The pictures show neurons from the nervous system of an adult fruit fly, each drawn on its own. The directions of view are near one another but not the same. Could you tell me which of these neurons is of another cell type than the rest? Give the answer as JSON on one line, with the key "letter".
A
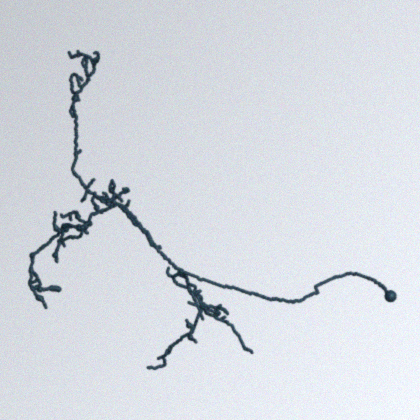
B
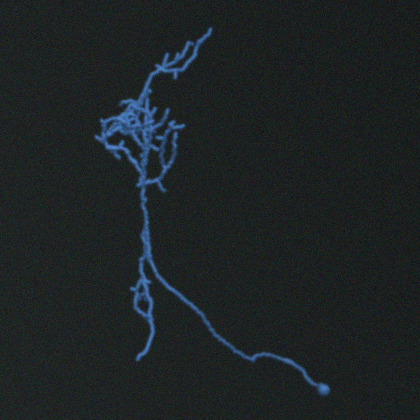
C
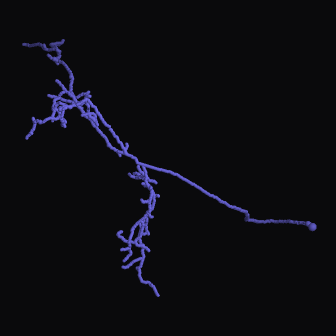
{"letter": "B"}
